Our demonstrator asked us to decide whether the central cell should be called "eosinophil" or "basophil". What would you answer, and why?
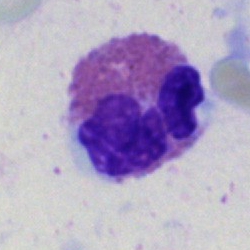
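It's an eosinophil.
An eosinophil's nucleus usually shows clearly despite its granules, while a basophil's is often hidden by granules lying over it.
Here you can see the nuclear lobes, with dense, dark purple, clumped chromatin, in the lower and right part of the cell, leaving the upper left to cytoplasm. That cytoplasm is pinkish-red and packed with many coarse pink-red granules.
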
